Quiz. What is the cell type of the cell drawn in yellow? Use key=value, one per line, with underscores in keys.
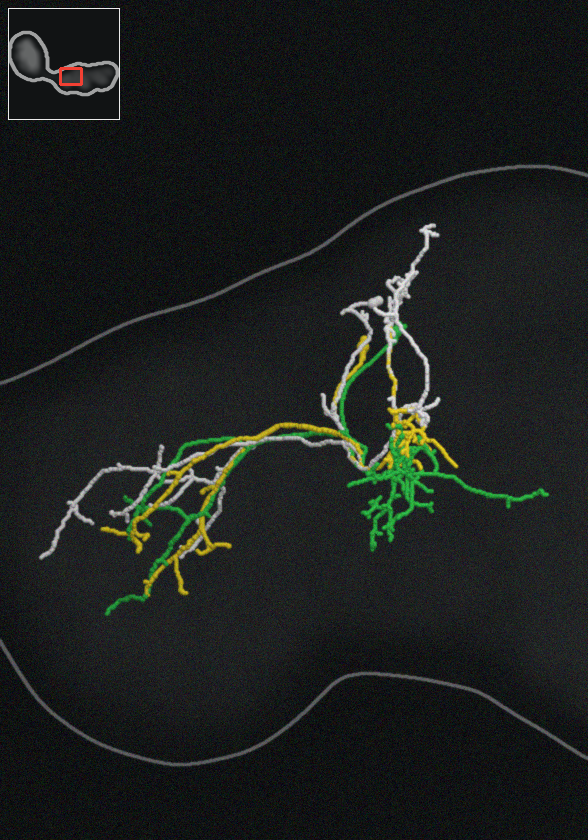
cell_type=GFC4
